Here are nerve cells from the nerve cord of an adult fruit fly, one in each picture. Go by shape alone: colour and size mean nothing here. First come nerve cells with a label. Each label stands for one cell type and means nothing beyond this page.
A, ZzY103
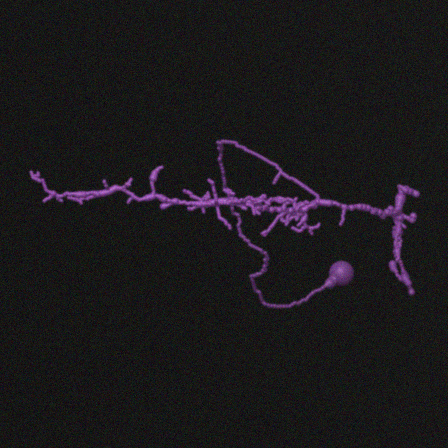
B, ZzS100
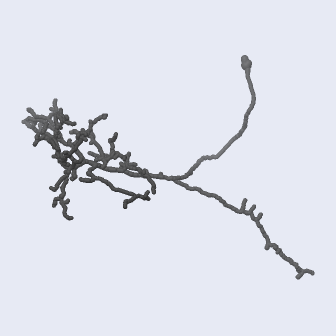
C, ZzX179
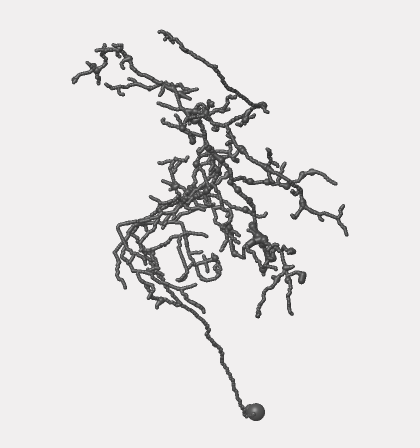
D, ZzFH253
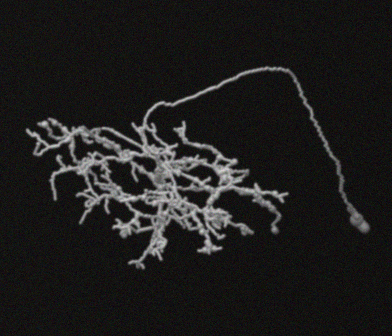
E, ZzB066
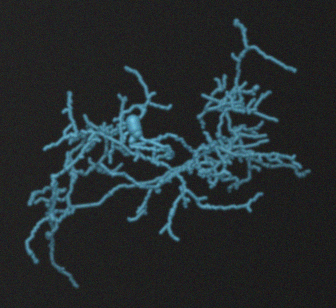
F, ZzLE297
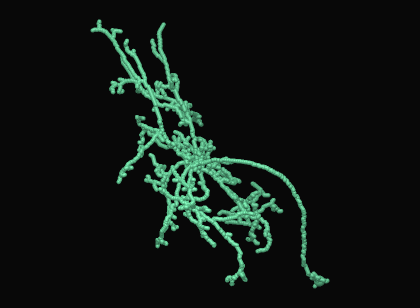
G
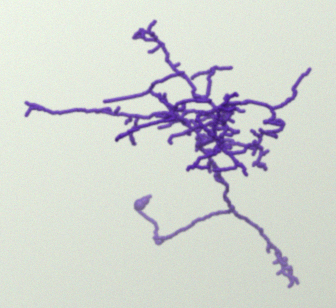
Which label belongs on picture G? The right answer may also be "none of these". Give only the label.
ZzS100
